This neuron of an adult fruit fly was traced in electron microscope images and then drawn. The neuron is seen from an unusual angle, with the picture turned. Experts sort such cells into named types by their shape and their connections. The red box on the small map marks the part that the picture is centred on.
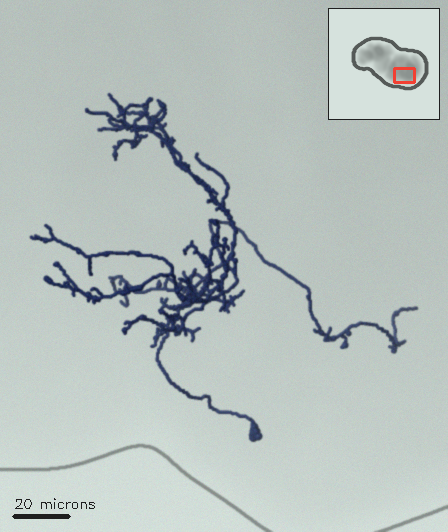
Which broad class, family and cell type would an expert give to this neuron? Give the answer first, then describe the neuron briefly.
It is a central-brain intrinsic neuron. The family is hemilineage SMPad3. The cell type is CRE034. The cell body is at the bottom of the picture. By the scale bar it is about 140 microns wide in this view. Dozens of branch ends can be seen.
